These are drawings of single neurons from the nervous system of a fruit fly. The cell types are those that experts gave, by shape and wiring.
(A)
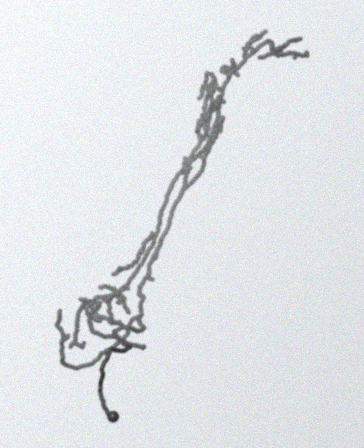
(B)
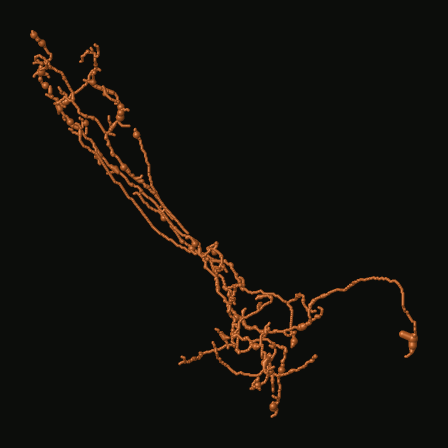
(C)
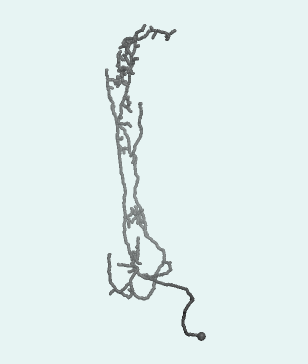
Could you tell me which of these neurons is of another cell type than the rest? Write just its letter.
B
